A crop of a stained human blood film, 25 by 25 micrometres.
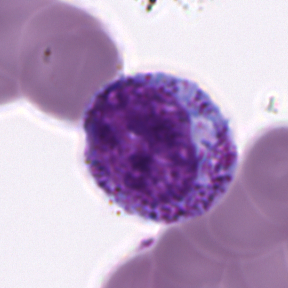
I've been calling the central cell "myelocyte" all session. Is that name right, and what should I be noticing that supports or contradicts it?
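Key feature: many small reddish-purple granules scattered through the cytoplasm, some also lying over the nucleus. Verdict: not myelocyte; promyelocyte, on granule colour.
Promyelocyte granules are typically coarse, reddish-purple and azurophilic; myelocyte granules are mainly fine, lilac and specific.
Reddish-purple here, not lilac: against myelocyte. Also seen: outline round to slightly oval, smooth, no projections. Chromatin dark purple and blotchy, with darker and lighter patches. Pale clear area in the cytoplasm on the right, next to the nucleus. Red cells touching at upper left and lower right.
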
